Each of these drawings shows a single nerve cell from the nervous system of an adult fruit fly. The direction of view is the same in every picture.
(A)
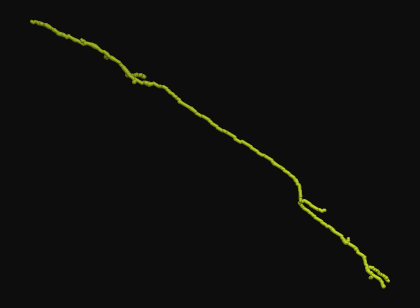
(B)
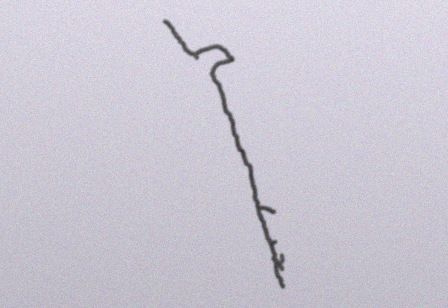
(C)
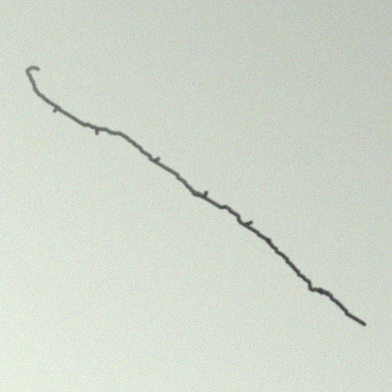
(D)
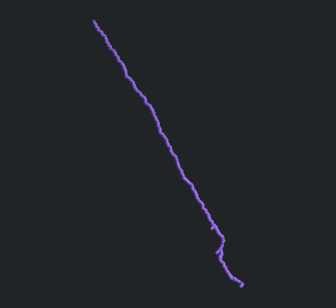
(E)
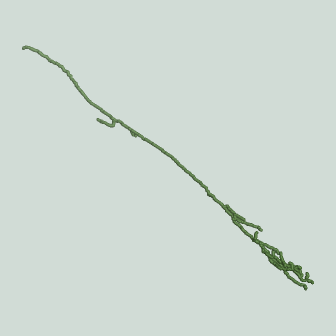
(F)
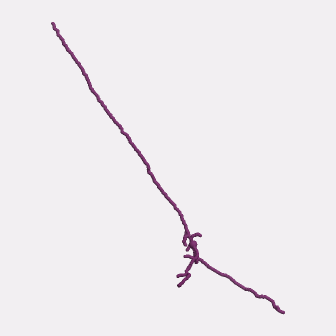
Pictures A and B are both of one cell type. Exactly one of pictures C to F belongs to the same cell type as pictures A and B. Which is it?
Picture C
